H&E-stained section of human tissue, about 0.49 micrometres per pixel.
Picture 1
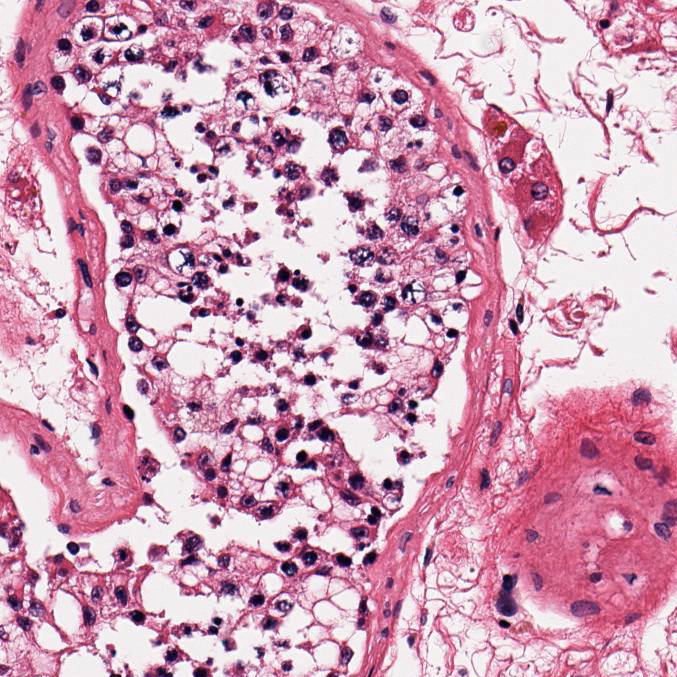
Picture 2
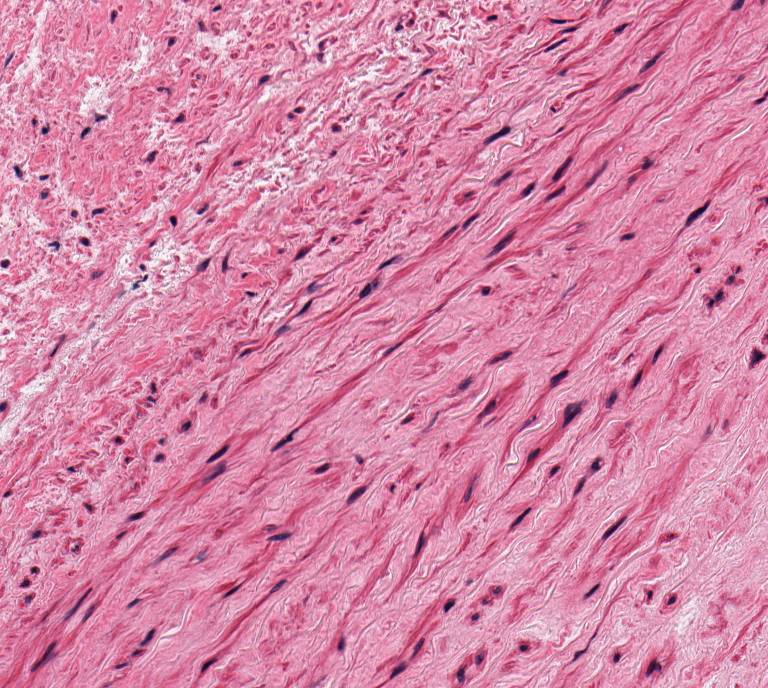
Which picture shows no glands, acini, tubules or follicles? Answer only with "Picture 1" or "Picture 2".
Picture 2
